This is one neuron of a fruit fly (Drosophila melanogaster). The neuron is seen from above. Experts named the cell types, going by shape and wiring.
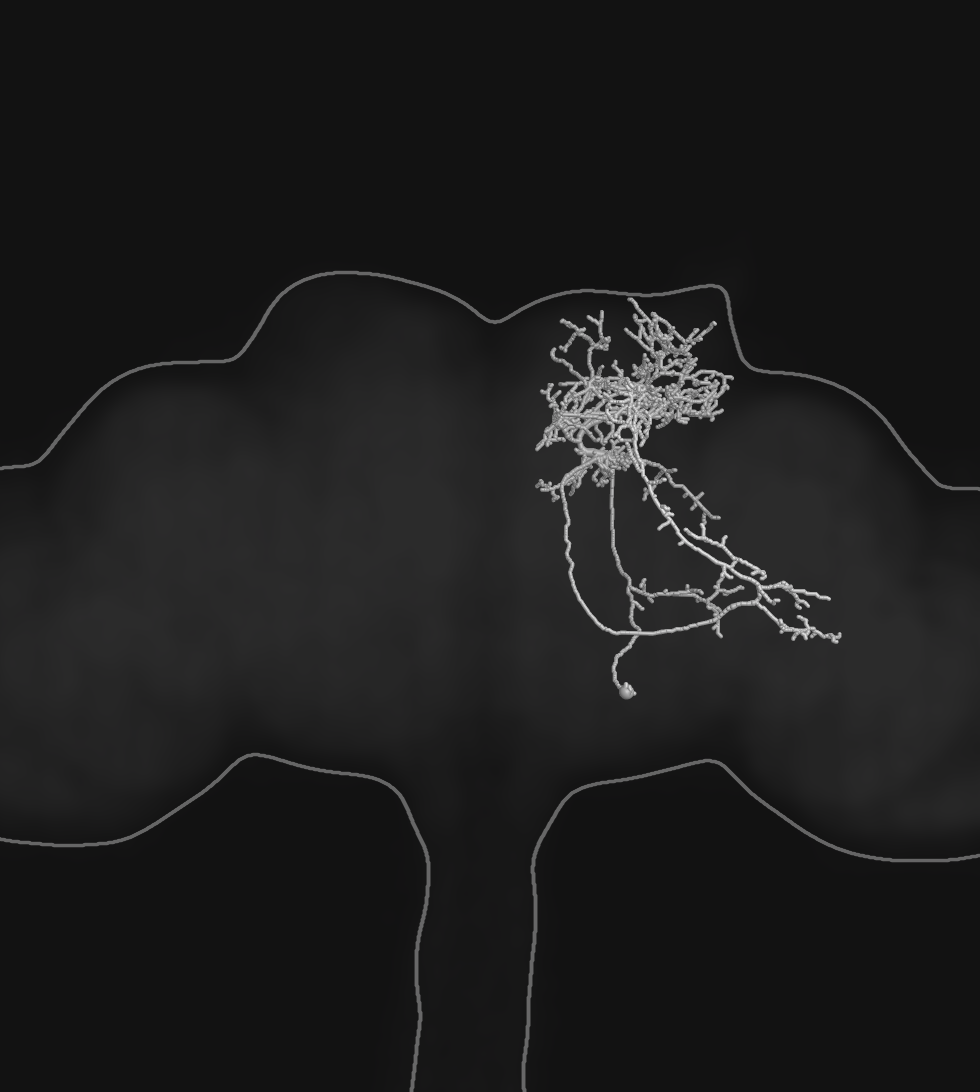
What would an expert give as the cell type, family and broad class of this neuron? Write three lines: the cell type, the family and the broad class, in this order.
M_spPN4t9
hemilineage 05B
central-brain intrinsic neuron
